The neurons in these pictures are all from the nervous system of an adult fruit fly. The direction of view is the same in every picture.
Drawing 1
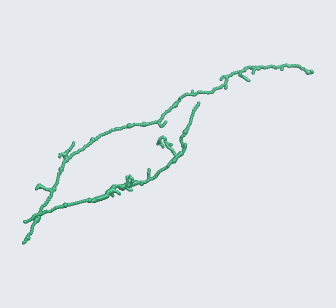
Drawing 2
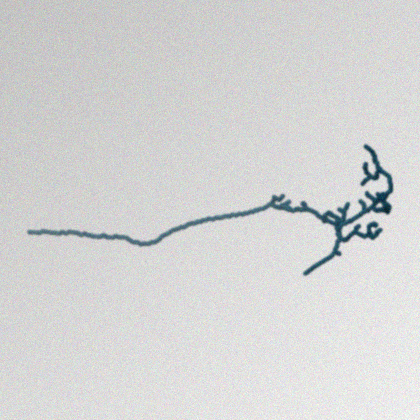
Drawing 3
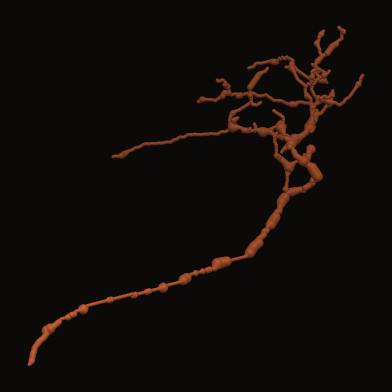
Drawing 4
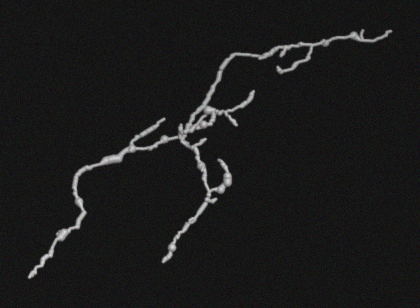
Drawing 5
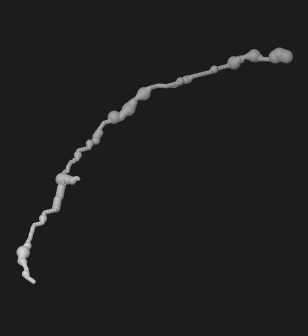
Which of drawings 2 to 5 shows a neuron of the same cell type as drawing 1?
5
